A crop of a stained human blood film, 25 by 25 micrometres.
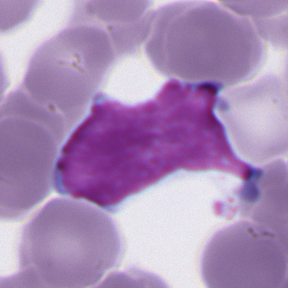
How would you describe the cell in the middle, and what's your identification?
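An irregular, angular outline ends in a tapering extension pointing to the lower right. The chromatin looks smeared, with fine pale streaks running roughly left to right. No vacuoles are seen in the stained mass, and a small darker purple spot sits at its upper right corner. This is a typical lymphocyte.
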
